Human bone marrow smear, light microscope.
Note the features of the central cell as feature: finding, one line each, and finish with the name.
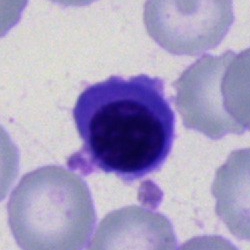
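Nucleus: off-centre, toward the lower right
Chromatin: dense, deep purple, darker than the cytoplasm
Cytoplasm colour: deep blue
Cytoplasm band: widest on the upper left of the nucleus
Name: erythroblast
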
